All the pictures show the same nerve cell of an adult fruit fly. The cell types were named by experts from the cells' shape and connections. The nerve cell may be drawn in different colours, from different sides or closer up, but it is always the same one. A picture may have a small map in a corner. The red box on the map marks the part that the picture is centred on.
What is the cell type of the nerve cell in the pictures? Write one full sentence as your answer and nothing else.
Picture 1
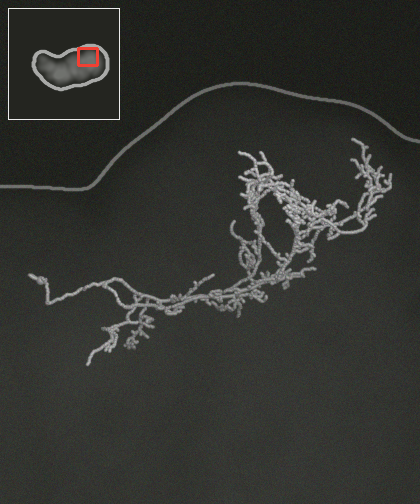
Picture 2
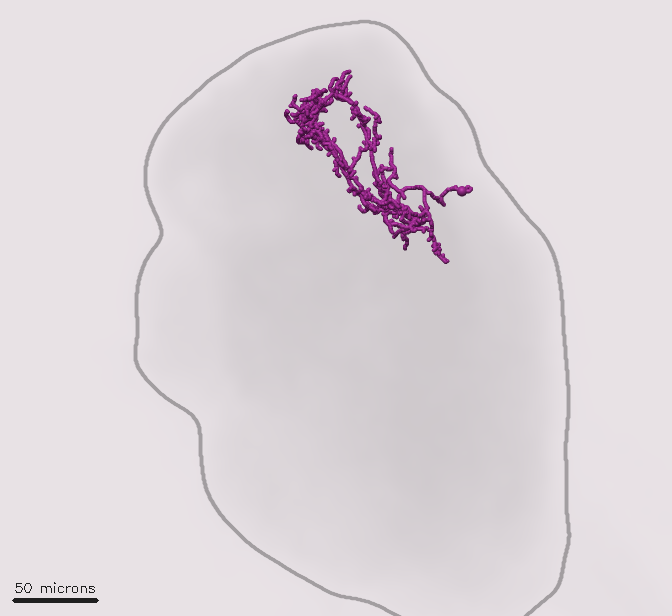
This nerve cell counts as a member of the cell type SLP437.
